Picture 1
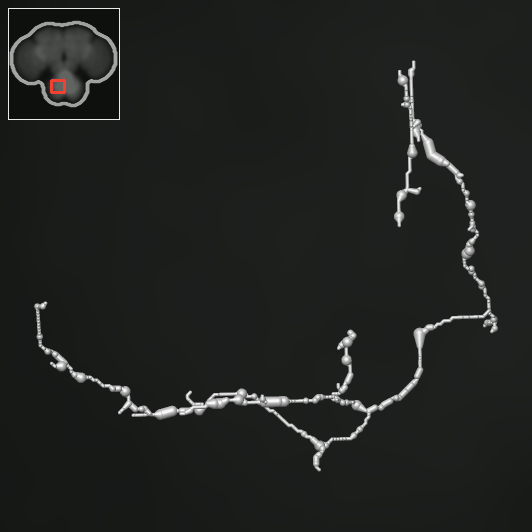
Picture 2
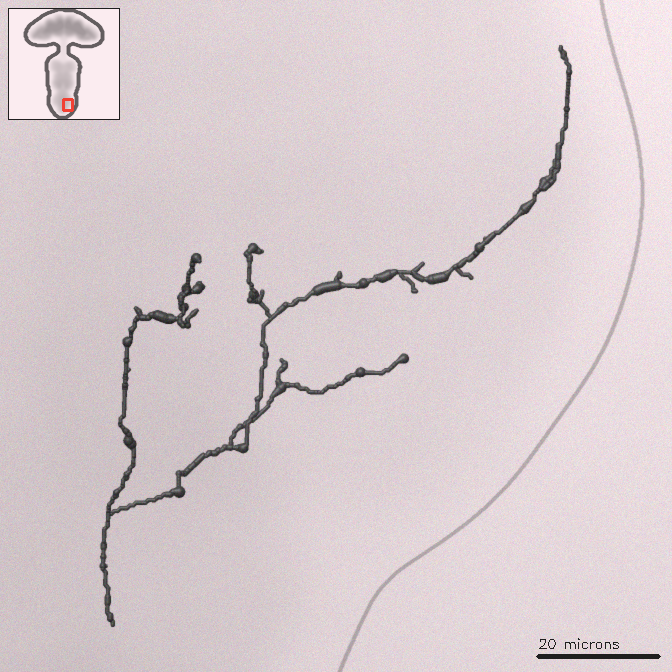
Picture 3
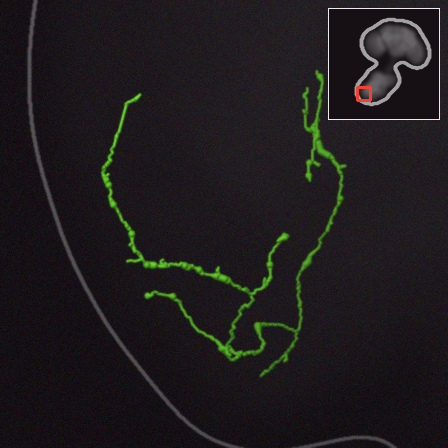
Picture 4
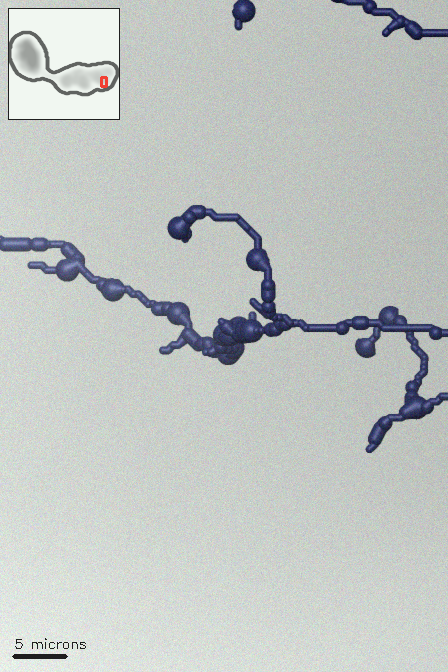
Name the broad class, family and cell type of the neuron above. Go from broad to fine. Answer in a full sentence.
A sensory neuron entering the nerve cord of class mechanosensory proprioceptive, type SNpp48.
